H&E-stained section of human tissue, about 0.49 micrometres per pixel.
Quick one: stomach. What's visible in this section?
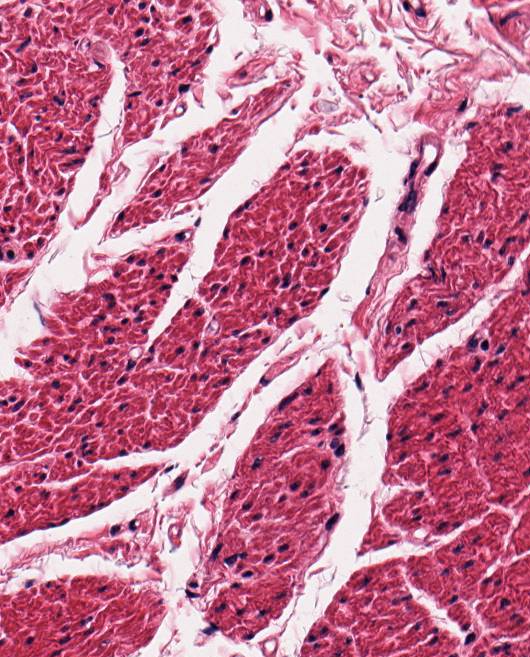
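First, bundles of deeply eosinophilic muscle fill the field, separated by branching white clefts. Second, most bundles show fibres cut across or obliquely, giving a mottled pink texture rather than long parallel strands. Third, the nuclei are small, dark and oval, scattered singly through the bundles. Last, the upper right holds looser, wavy, pale pink connective tissue.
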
